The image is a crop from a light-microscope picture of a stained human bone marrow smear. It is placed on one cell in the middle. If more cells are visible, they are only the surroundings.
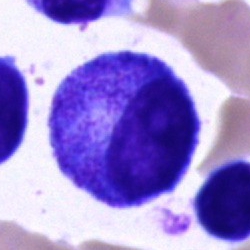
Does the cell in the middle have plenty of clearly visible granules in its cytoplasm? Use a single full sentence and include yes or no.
Yes, what is seen in its cytoplasm is many granules.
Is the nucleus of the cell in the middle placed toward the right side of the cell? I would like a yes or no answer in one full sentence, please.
Yes, the nucleus is placed toward the right side of this cell.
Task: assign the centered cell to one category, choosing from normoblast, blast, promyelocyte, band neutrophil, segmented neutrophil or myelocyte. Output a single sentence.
In the crop, the cell of interest at the centre is a promyelocyte.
